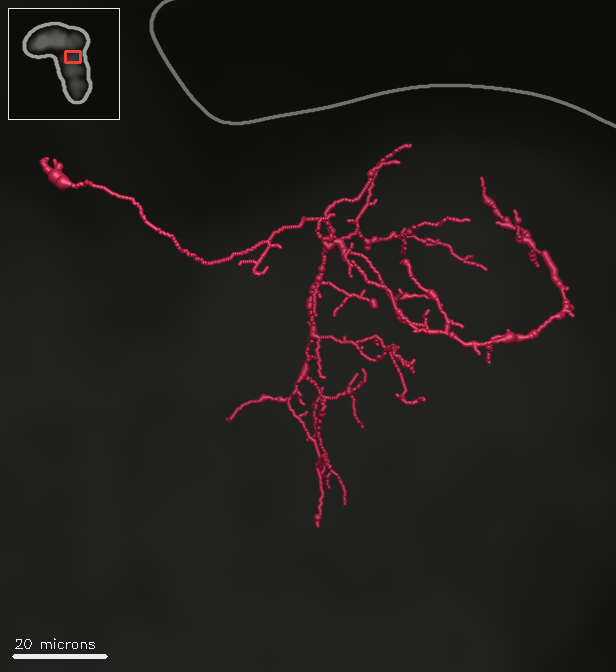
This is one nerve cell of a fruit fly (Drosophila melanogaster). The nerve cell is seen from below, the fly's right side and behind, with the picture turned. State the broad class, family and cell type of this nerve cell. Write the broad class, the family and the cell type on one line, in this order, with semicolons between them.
nerve-cord intrinsic neuron; hemilineage 14A; IN14A021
